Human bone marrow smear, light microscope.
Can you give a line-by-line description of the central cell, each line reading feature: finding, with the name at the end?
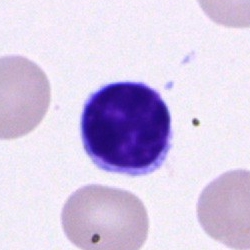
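Nucleus: fills almost the whole cell
Cytoplasm: only a scanty rim left
Chromatin: dense, dark purple, coarse clumps, a few paler patches
Granules: none seen in the cytoplasm
Vacuoles: none seen in the cytoplasm either
Name: lymphocyte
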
